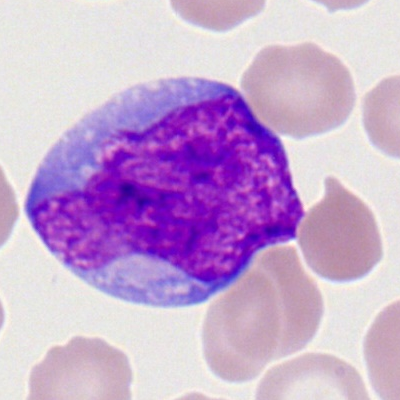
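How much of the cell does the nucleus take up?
Most of it, really.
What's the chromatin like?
Coarse and clumped, with paler streaks running between the darker areas.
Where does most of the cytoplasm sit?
Over on the left side, and you won't see distinct granules in it.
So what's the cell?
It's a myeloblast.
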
